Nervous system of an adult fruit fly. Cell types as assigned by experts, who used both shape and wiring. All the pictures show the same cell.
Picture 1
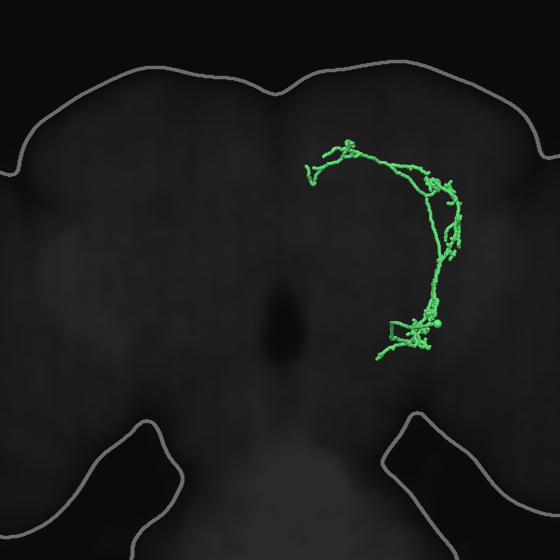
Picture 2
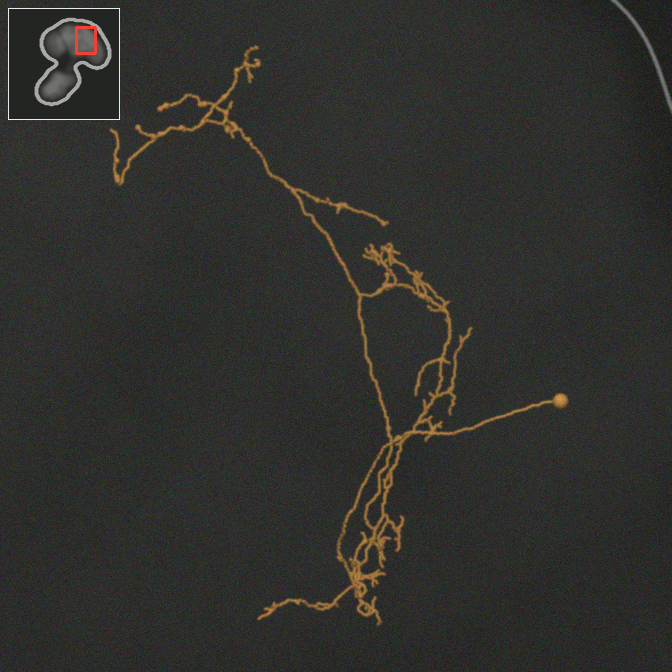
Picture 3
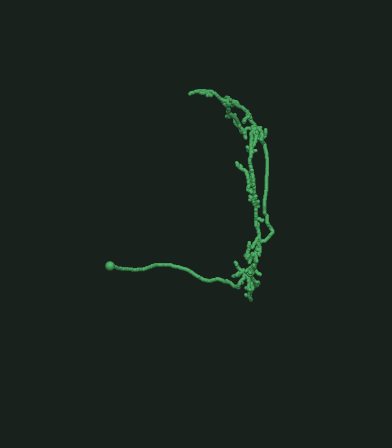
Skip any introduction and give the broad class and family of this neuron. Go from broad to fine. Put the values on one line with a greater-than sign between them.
central-brain intrinsic neuron > hemilineage WEDa2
